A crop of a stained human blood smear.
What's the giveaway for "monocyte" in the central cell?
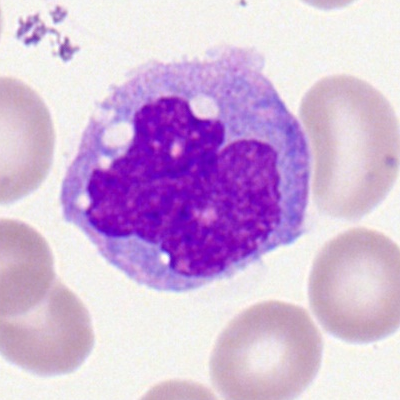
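In this monocyte, the cytoplasm shows only fine, faint, dust-like granules and no coarse dark granules.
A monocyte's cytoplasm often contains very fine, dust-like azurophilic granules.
A moderate rim of pale grey-blue cytoplasm surrounds the nucleus, and several small round clear vacuoles sit in it close to the nucleus. The chromatin is deep purple, with a lacy, uneven texture and small paler spots.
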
